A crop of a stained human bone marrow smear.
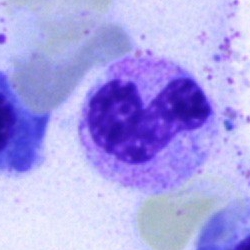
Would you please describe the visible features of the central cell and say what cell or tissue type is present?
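First, the outline is round and smooth. Second, the nucleus is indented into a kidney shape, with the notch on its upper side. Third, its chromatin is dark purple and coarsely clumped. Fourth, no nucleoli are visible in the nucleus. The cell is a band neutrophil.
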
